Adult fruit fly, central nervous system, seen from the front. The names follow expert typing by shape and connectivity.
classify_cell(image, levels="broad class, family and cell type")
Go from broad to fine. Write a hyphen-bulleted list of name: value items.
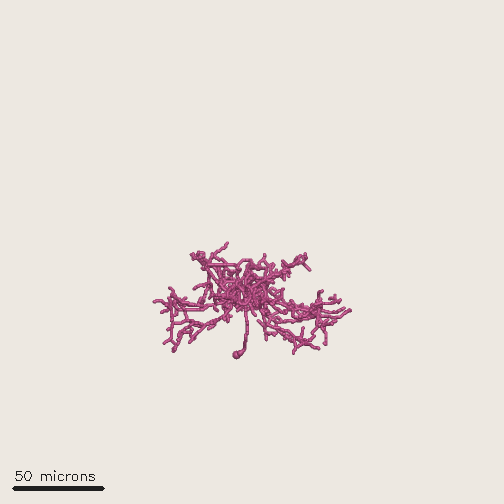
- broad class: nerve-cord intrinsic neuron
- family: hemilineage 00A
- cell type: IN00A051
